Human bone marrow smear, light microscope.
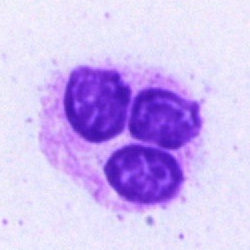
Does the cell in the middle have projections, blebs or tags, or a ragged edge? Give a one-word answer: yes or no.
Yes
